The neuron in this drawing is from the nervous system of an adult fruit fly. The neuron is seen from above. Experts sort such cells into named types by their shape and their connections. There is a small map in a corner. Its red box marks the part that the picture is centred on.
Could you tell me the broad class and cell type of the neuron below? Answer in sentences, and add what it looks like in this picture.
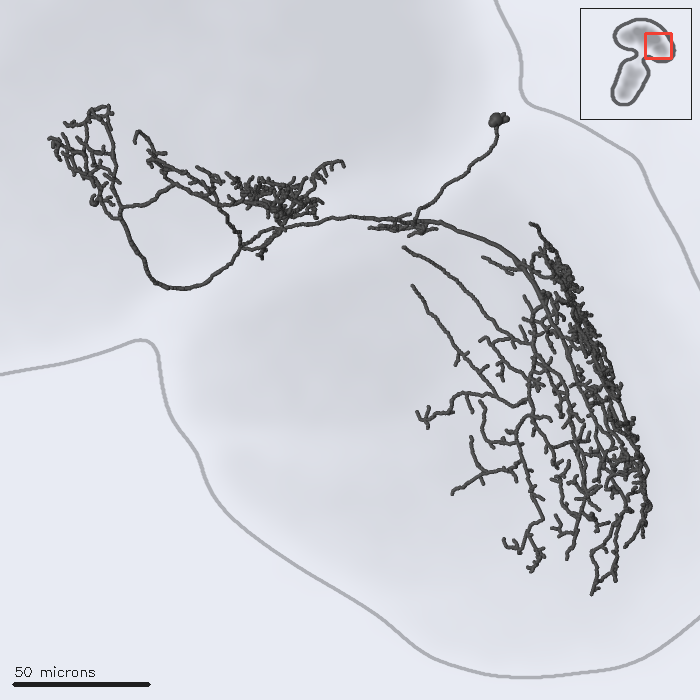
This is a visual projection neuron. The cell type is aMe25. It is in the brain and does not reach the nerve cord. The cell body can be seen at the upper right of the picture. From left to right in the picture it spans about 250 microns.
